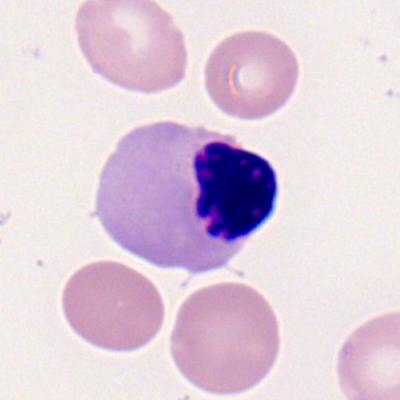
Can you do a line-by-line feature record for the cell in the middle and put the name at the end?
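Nucleus: single compact mass, pressed against the right edge of the cell
Lobes: none, the nucleus is undivided
Chromatin: dense, very dark purple
Cytoplasm: abundant, filling most of the cell
Name: erythroblast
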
